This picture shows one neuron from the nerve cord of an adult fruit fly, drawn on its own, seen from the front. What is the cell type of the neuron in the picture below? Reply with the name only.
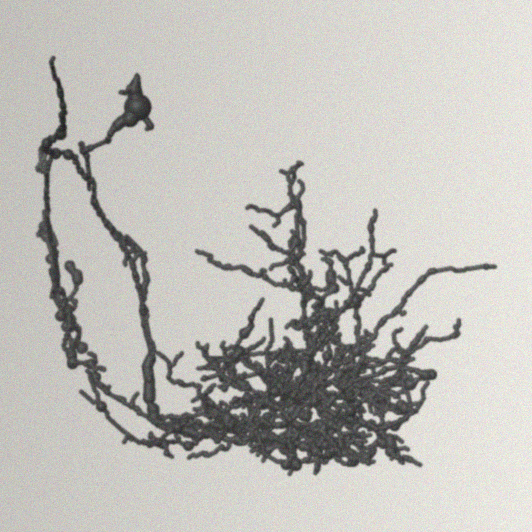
AN17A062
